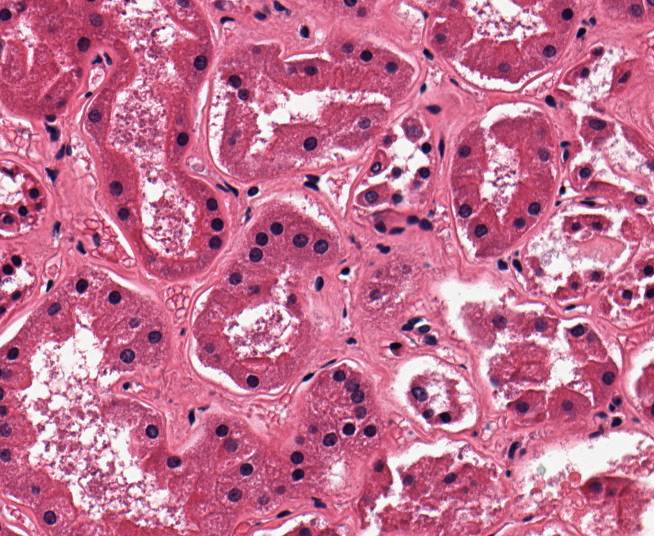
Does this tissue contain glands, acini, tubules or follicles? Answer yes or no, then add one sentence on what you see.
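Yes. The whole field is filled with closely packed tubules cut in various planes, separated only by thin partitions.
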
